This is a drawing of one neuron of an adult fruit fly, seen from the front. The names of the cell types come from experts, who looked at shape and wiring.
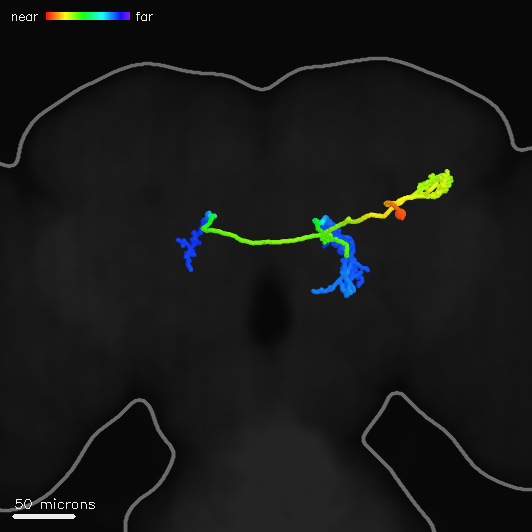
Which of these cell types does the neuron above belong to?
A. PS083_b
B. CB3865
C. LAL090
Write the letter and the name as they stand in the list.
A. PS083_b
